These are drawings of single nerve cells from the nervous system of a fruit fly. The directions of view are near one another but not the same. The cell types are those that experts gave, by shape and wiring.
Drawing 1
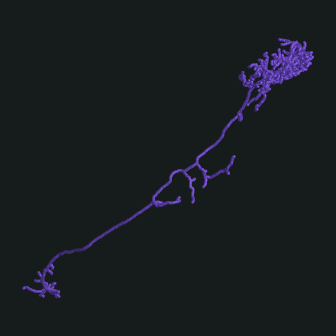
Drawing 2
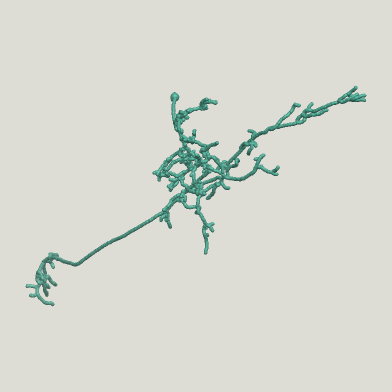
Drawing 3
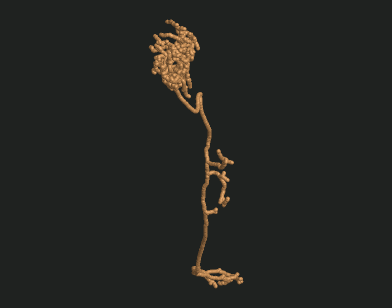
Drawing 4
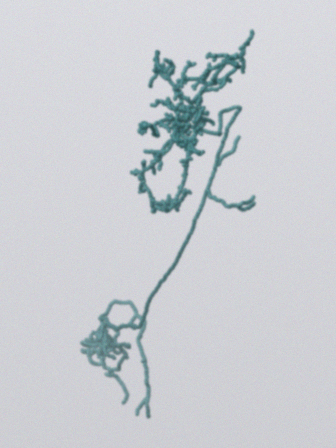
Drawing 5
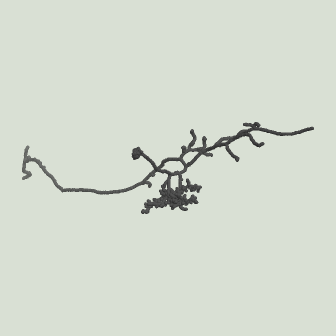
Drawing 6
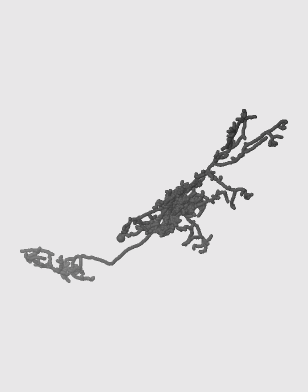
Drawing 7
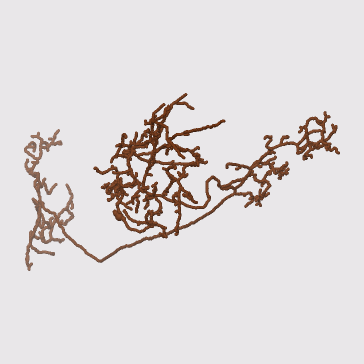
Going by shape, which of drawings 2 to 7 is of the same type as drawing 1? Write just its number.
3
